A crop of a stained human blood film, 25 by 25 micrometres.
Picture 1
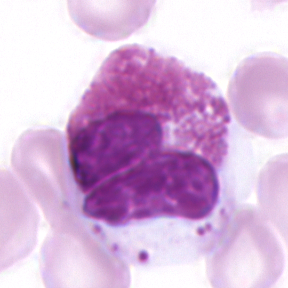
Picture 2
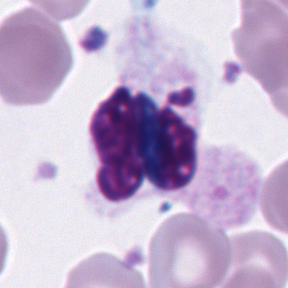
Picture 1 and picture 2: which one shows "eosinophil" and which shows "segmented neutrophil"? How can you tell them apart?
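Picture 1 is the eosinophil and picture 2 the segmented neutrophil. Nucleus first: picture 1 has two large, partly overlapping lobes, stained a dense dark purple and lying in the lower half of the cell, while picture 2 has dark purple, densely clumped chromatin.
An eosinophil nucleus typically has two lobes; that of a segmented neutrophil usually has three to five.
Granules next: in picture 1 they are densely packed and fill the cytoplasm in the upper half of the cell, whereas the cytoplasm in picture 2 holds fine pinkish-lilac granules.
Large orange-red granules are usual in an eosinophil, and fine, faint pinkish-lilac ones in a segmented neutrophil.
Cytoplasm: in picture 2 it is pale and lies mostly above the nucleus and to its lower right; in picture 1 a few small dark dots lie scattered in the pale cytoplasm near the lower edge. Outline: the cell in picture 2 has an irregular, faint one. Surroundings: pale pink cells without nuclei lie close around the cell in picture 1 on several sides, while several small purple fragments lie scattered near the cell in picture 2.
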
